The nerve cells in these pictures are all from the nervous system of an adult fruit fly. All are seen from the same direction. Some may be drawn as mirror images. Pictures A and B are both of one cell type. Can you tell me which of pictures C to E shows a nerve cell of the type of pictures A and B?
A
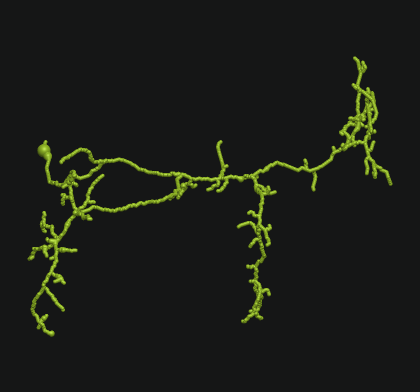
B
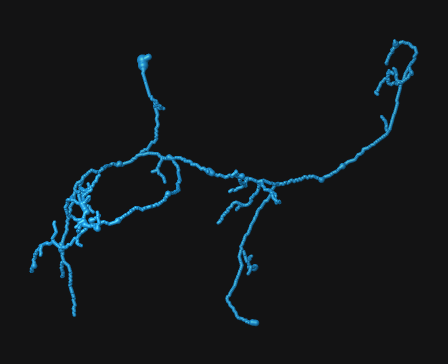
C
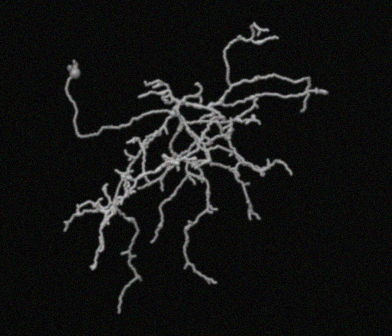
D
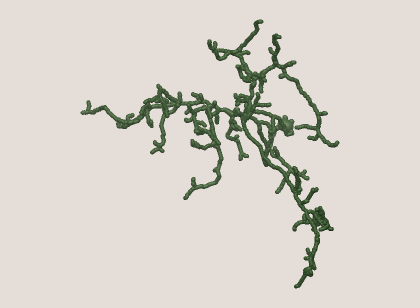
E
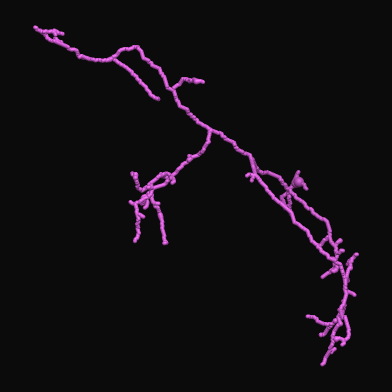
Picture E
